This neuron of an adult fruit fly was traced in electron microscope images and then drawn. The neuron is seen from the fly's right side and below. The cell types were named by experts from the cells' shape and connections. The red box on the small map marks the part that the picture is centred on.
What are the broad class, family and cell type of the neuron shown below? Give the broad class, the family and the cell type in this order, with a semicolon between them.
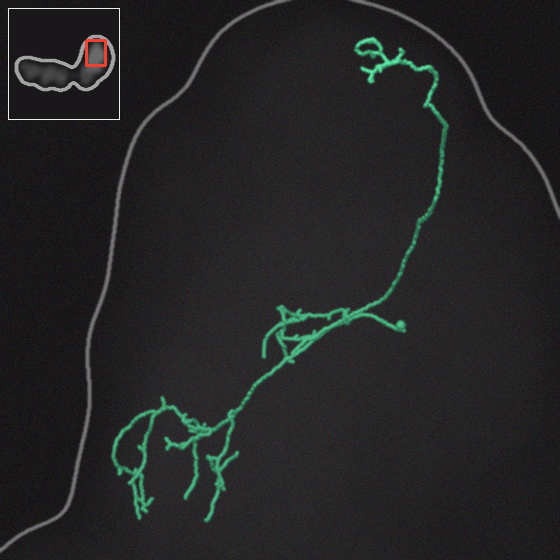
central-brain intrinsic neuron; hemilineage LHd1; CB1574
